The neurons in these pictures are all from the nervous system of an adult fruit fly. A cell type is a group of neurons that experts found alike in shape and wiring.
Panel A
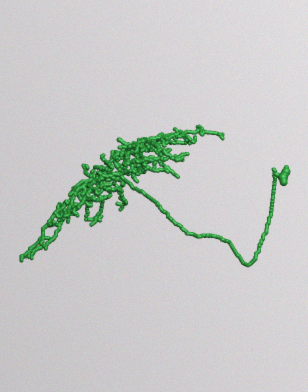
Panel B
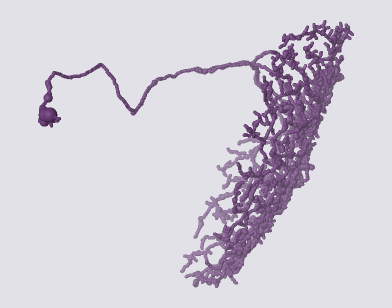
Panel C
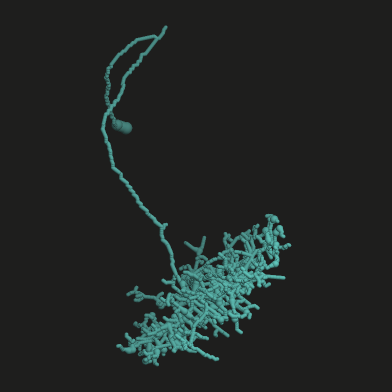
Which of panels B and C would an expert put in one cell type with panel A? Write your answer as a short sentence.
Panel C is of the same cell type.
